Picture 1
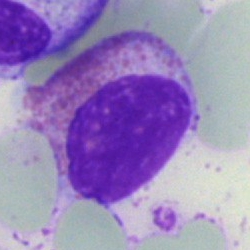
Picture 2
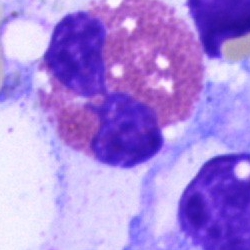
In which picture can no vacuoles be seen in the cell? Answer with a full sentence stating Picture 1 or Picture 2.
In picture 1, no vacuoles can be seen in the cytoplasm of the cell.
